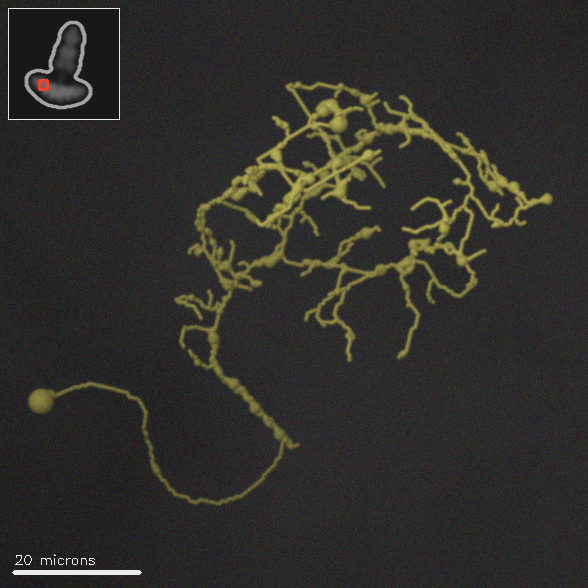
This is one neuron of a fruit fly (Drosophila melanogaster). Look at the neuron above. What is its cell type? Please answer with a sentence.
The cell type is LHAV4g6_a.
